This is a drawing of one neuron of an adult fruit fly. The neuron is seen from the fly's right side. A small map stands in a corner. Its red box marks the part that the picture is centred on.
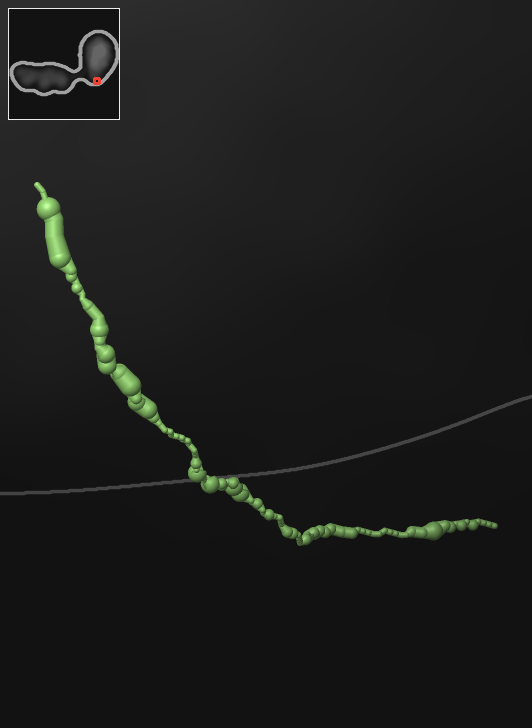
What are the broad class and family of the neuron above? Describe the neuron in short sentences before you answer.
It has a dozen or fewer branch ends. In this view it is wider than it is tall. This is a photoreceptor or other optic-lobe sensory neuron. The name of its family is class visual.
